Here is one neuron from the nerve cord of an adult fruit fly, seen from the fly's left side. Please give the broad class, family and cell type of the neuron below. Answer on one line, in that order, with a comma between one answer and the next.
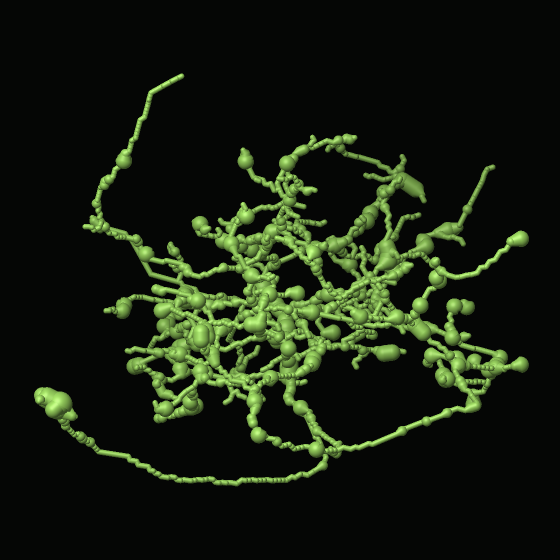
nerve-cord intrinsic neuron, hemilineage 01B, IN01B026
